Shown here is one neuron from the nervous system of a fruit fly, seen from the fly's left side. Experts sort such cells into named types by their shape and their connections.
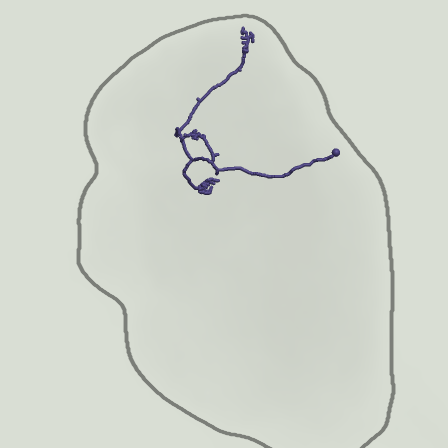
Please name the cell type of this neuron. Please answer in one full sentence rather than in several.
What this neuron is, by cell type, is FS4A.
